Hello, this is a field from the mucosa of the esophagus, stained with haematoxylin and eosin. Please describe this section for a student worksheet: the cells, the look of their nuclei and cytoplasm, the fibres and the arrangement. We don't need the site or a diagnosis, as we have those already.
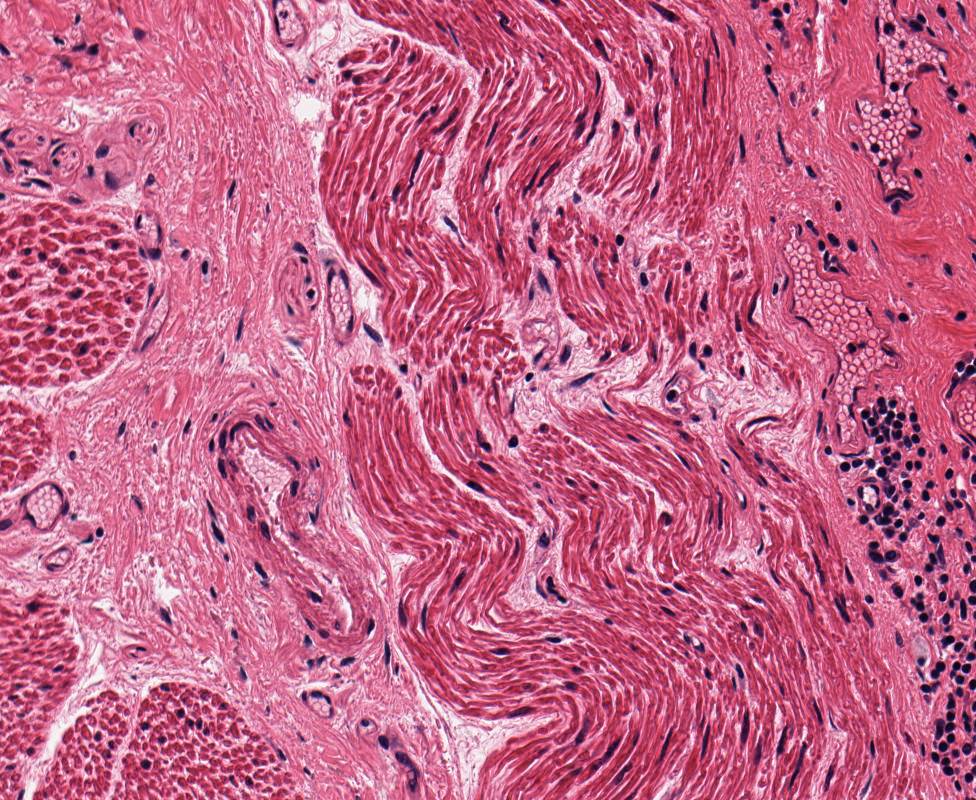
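Follow the broad band of smooth muscle fascicles zigzagging from top to bottom through the centre. Their nuclei are spindle-shaped and elongated, lying lengthwise. Several small vessels lie in the left half's connective tissue. Lower right, at the edge: a cluster of small, dark, round lymphocyte nuclei.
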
